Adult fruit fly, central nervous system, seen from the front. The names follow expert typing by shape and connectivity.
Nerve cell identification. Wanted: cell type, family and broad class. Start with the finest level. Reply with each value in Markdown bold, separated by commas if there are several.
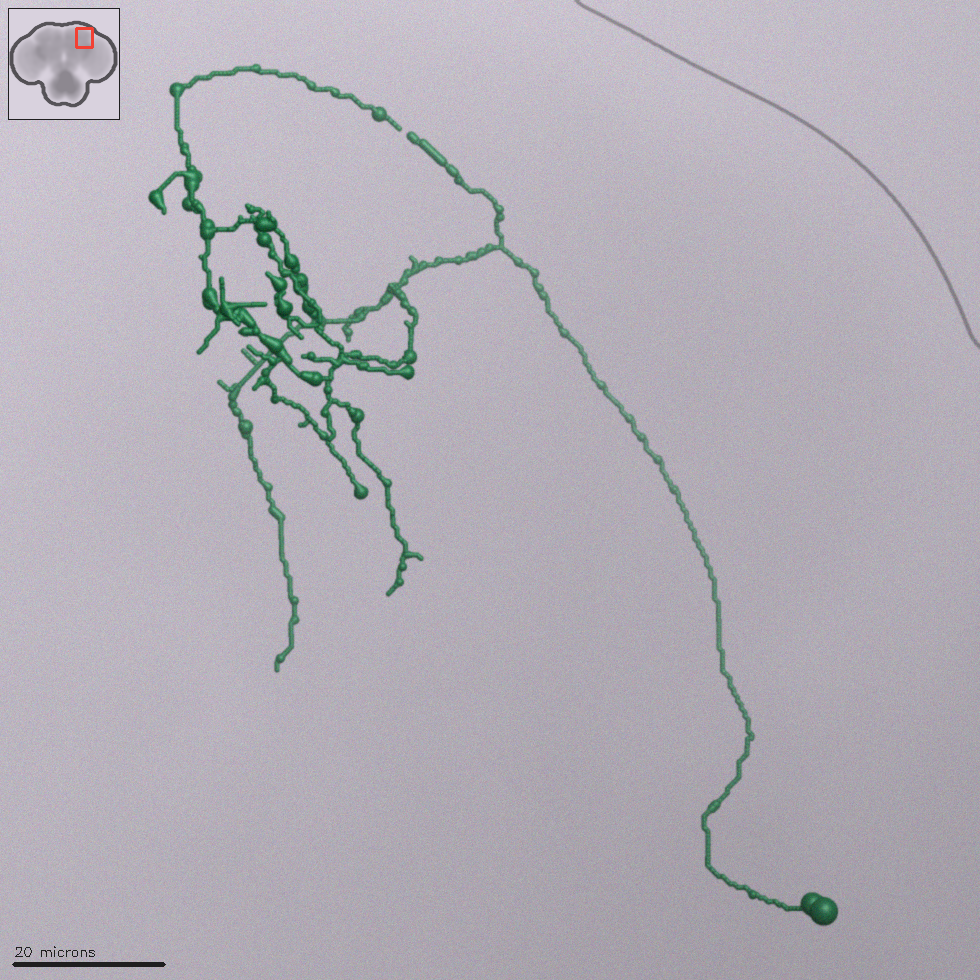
**SLP345**, **hemilineage SLPpl3**, **central-brain intrinsic neuron**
